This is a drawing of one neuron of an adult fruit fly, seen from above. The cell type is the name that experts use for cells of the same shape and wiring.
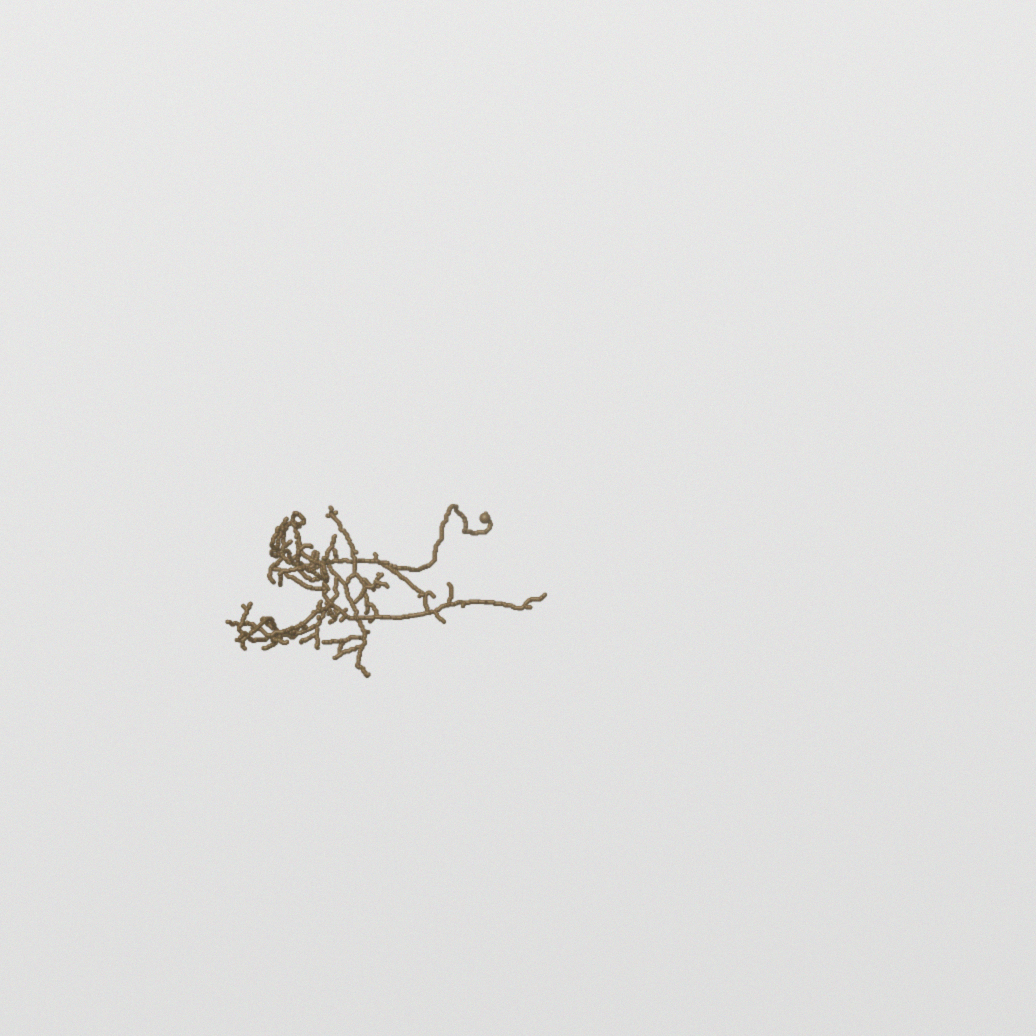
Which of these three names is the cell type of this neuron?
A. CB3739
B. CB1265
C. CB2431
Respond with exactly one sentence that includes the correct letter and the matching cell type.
In cell type, the neuron corresponds to option A, CB3739.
